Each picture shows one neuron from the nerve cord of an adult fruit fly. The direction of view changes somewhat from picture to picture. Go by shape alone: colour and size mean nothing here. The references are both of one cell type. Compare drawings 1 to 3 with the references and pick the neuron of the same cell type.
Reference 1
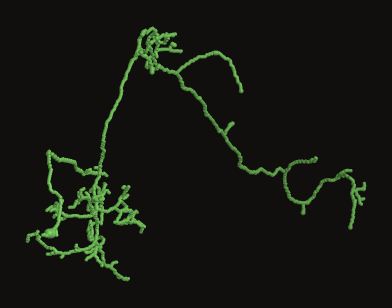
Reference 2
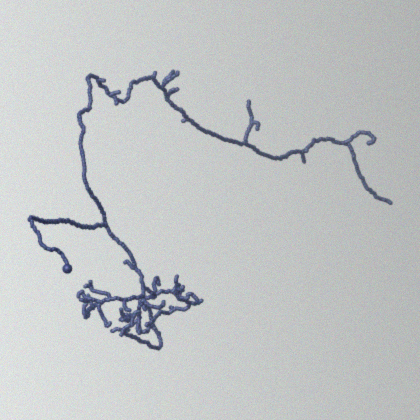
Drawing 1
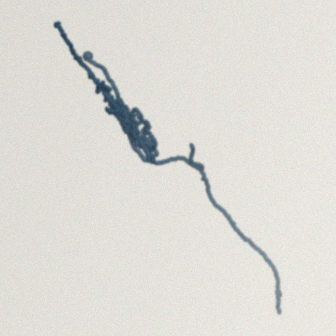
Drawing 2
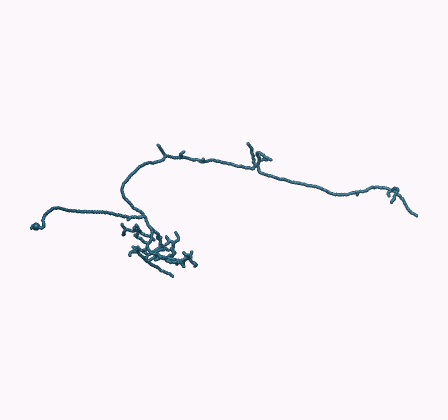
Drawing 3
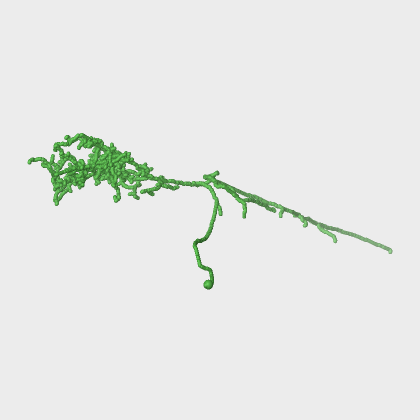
Drawing 2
